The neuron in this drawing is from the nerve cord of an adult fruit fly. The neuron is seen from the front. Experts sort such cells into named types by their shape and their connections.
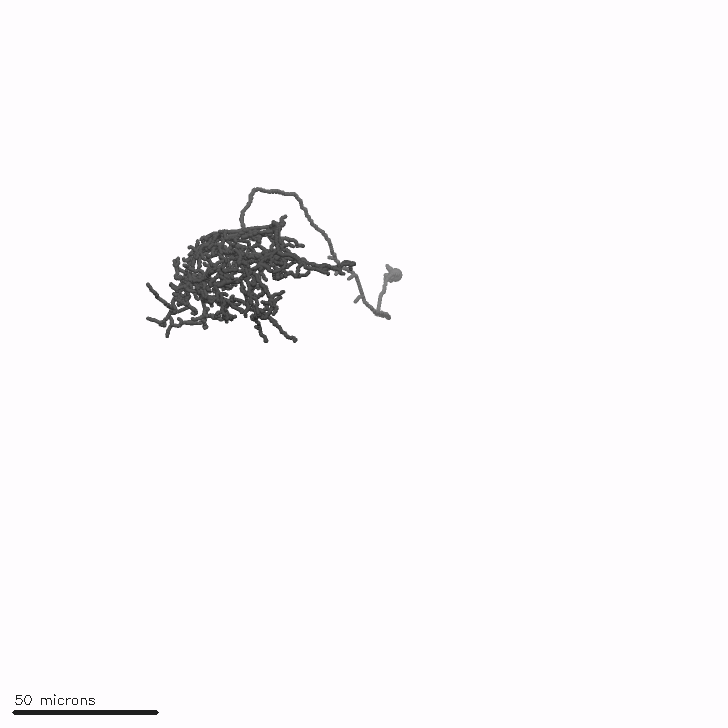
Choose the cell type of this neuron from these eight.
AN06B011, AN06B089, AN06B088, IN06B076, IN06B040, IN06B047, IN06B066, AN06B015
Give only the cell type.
IN06B040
